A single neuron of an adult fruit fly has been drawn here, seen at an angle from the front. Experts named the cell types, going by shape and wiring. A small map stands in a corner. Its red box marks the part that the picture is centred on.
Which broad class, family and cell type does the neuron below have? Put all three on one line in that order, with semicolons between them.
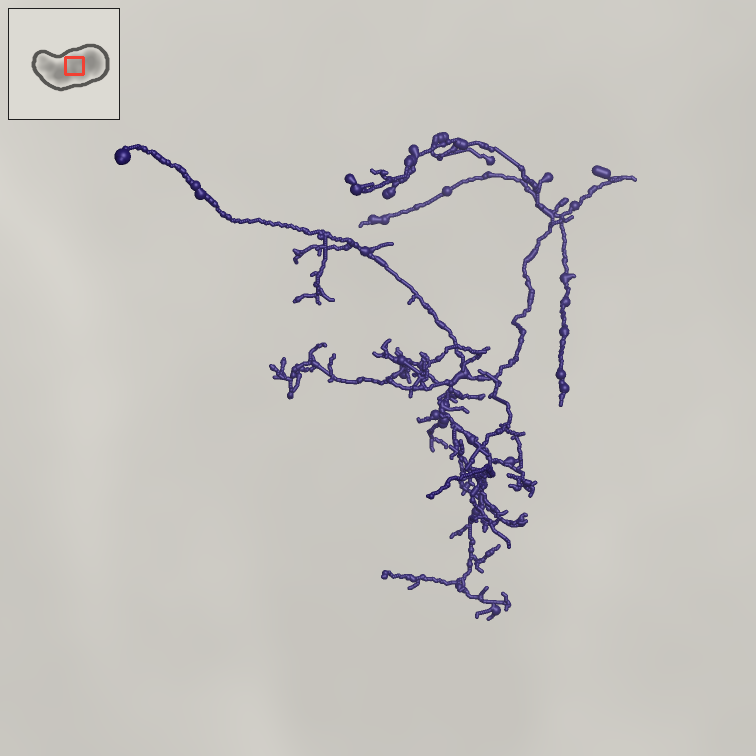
central-brain intrinsic neuron; hemilineage LHl2_ventral; AVLP069_c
